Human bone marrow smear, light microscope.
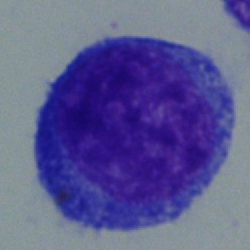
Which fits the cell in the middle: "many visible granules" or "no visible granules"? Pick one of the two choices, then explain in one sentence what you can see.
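No visible granules. No granules can be seen in the cytoplasm.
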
